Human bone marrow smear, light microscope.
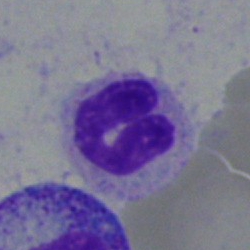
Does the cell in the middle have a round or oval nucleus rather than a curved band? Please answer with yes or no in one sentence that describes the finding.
No, bent into a band without separate lobes, the nucleus is not compact.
